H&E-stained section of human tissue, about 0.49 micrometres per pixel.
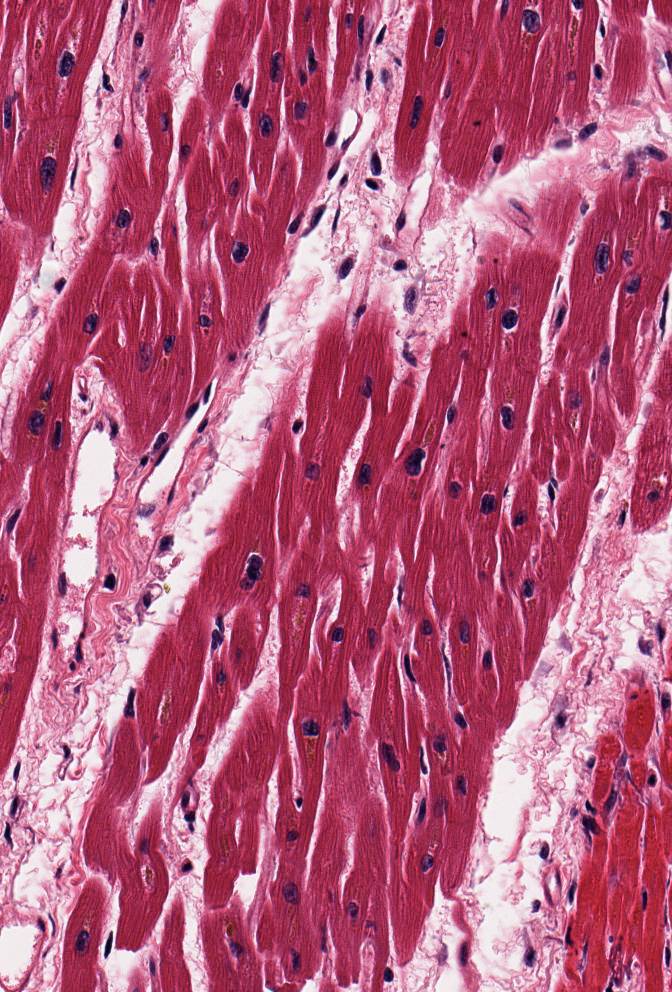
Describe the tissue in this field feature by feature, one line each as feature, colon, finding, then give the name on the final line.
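Branching: see how many fibres divide and join their neighbours.
Nuclei: mostly one oval nucleus, sitting centrally in each fibre.
Granules: look for fine golden-brown specks at the ends of some muscle nuclei.
Staining: the muscle cytoplasm takes eosin a deep pink-red.
Name: left ventricle of the heart.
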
